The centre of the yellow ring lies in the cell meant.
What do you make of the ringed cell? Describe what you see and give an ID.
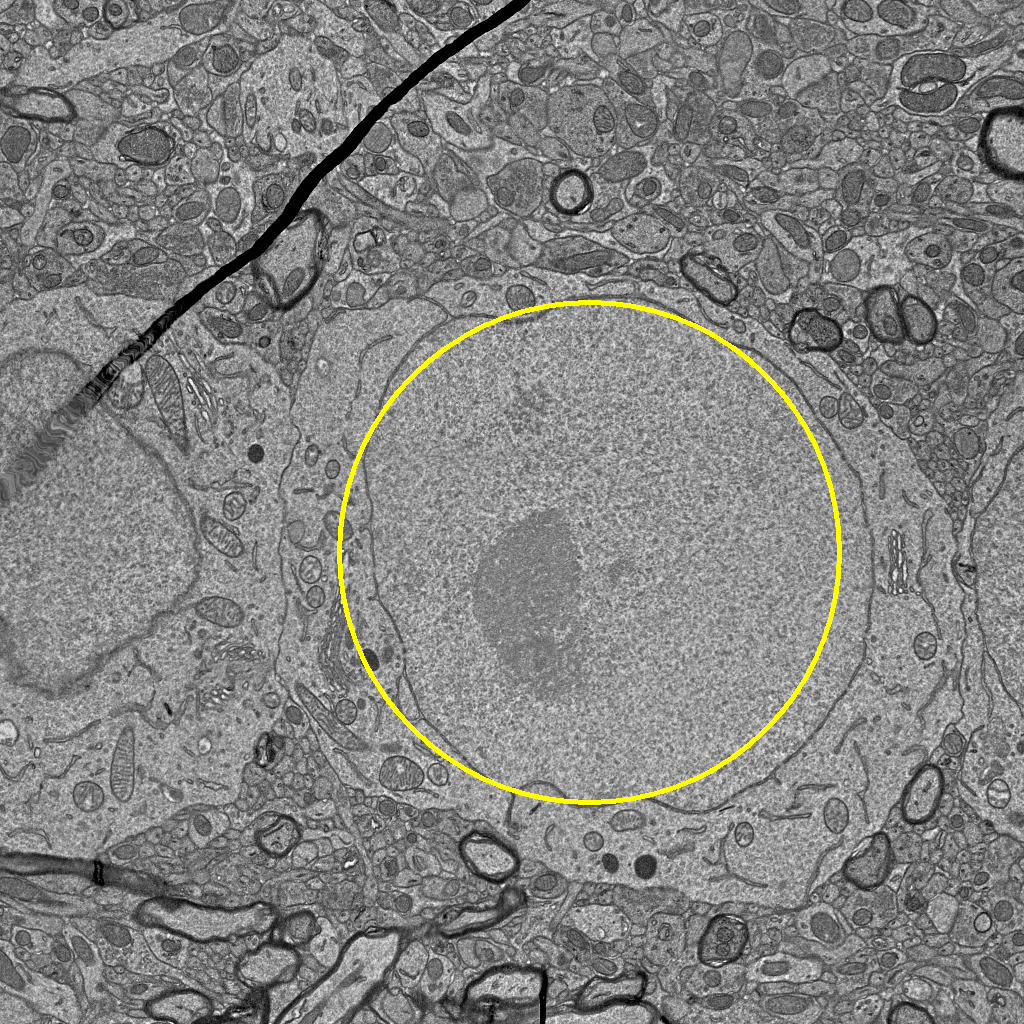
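The nucleus is round and seen whole, filling nearly all of the ring. Its envelope runs smoothly, without deep infoldings. The chromatin is pale and evenly dispersed, and no dark band lines the envelope. Just left of the nuclear centre lies a darker, irregular, granular patch. The ringed cell is an excitatory neuron.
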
